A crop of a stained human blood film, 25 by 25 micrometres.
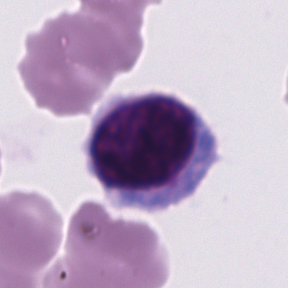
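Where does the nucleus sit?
Off-centre toward the upper left: a single oval mass without lobes or a deep indentation, filling about 60% of the cell's area.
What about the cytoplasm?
Blue, with its widest band on the lower right side.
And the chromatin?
Dark purple, coarsely clumped.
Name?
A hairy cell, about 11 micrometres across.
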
